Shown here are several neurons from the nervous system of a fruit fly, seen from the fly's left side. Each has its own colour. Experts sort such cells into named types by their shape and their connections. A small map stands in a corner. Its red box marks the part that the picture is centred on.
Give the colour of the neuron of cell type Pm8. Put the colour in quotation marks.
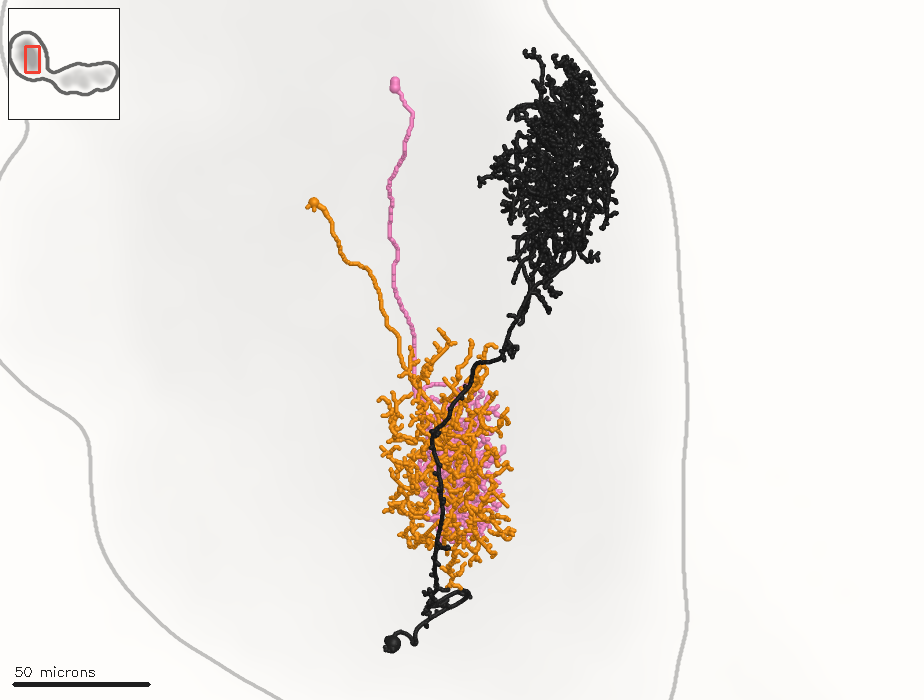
"black"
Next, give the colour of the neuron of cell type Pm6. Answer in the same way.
"orange"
